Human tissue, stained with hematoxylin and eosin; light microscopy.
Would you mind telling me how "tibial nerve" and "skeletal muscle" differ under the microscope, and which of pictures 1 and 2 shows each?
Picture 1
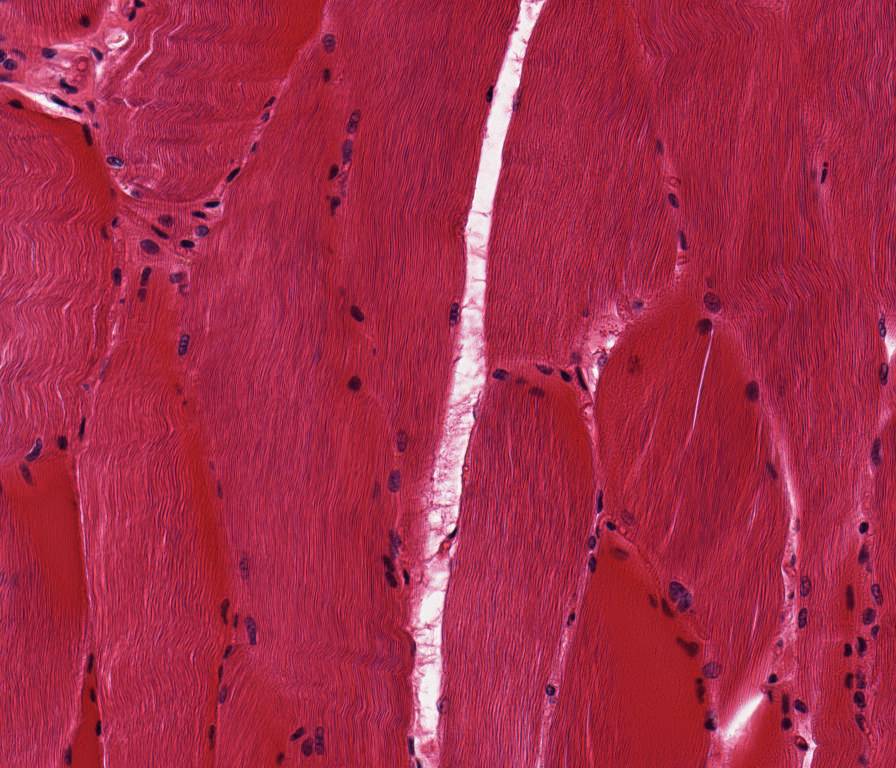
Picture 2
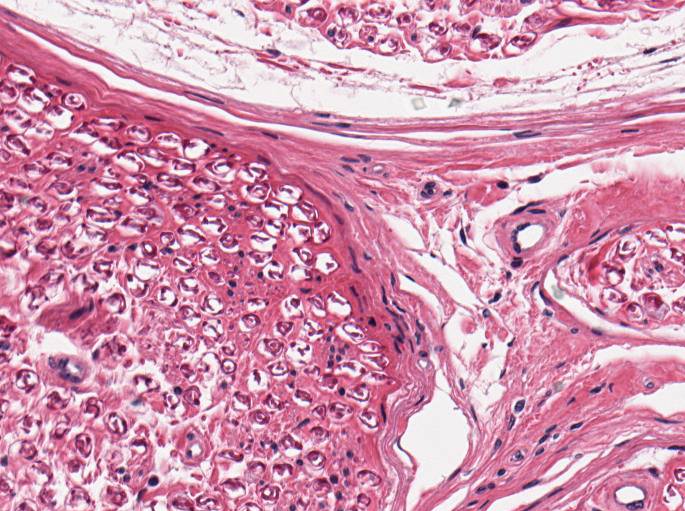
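Take picture 1 first: that is skeletal muscle, and picture 2 is tibial nerve. In picture 1, broad, long fibres fill the field side by side, running roughly top to bottom. Look closely and their deep red cytoplasm shows fine, slightly wavy lengthwise lines. The nuclei are small, oval to elongated, dark purple, and sit at the fibre edges rather than the centres. In picture 2, closely set cross-cut round profiles pack a large compartment over most of the left half; a second compartment runs along the top edge. Most show a clear ring around a small central pink or dark dot, with sparse small dark oval nuclei between them in the left compartment.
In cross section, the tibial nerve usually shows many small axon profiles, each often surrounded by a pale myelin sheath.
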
